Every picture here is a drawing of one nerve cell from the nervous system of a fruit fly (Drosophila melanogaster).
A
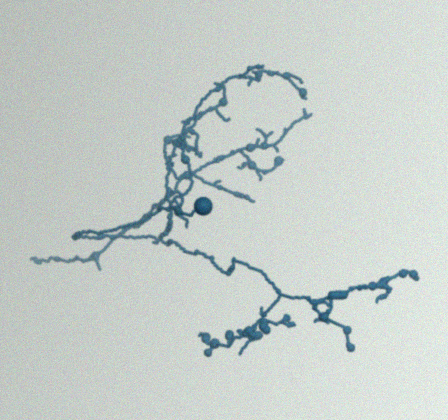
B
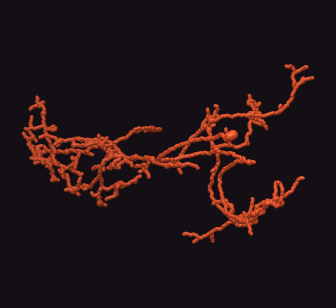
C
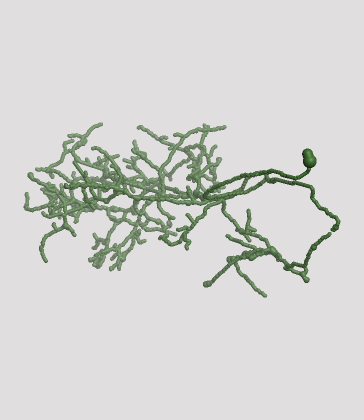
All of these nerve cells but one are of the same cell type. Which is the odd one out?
Picture A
